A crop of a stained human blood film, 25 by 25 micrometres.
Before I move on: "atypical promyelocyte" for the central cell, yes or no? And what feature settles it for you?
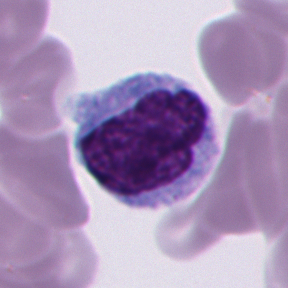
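Cytoplasm first: pale greyish-blue, with a fine, dusty speckling rather than coarse granules.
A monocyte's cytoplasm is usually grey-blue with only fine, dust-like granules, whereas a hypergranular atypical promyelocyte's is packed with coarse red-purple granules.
That goes with monocyte, not atypical promyelocyte. The nucleus, about 11 by 8 micrometres, has an irregular, folded outline with notches along its right side.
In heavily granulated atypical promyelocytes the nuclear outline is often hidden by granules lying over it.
Here that outline shows, which again leans away from atypical promyelocyte. The chromatin is dark purple and clumped, with paler patches between the clumps.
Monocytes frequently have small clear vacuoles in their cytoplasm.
None are seen here, so that point doesn't help the monocyte. All told, it's a monocyte, not an atypical promyelocyte.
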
